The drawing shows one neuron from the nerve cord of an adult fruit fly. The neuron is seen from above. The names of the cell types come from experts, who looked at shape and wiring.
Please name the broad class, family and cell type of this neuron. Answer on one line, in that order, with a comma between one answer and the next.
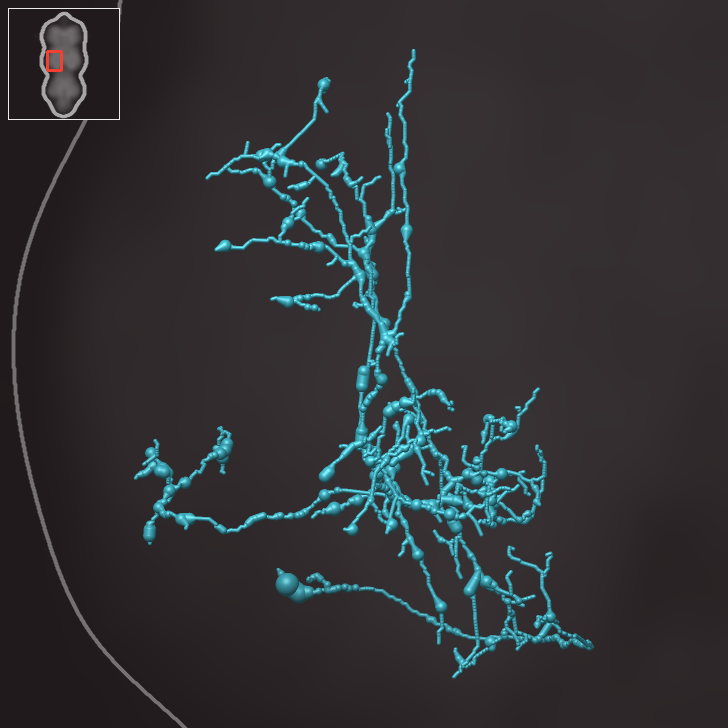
nerve-cord intrinsic neuron, hemilineage 04B, IN04B103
